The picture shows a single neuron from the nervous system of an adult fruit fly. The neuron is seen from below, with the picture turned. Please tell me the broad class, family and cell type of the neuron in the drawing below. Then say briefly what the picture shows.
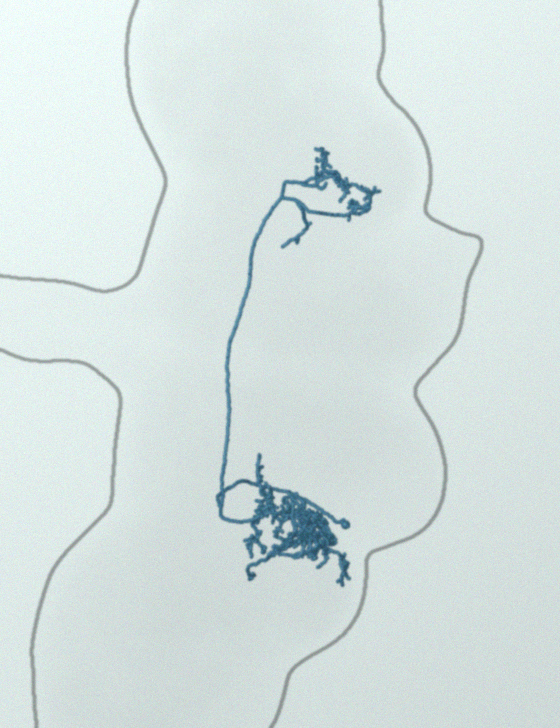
This is a central-brain intrinsic neuron. Its family is hemilineage VLPa2. It is of cell type PVLP034. It is in the brain and does not reach the nerve cord. Its cell body lies at the bottom of the picture.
